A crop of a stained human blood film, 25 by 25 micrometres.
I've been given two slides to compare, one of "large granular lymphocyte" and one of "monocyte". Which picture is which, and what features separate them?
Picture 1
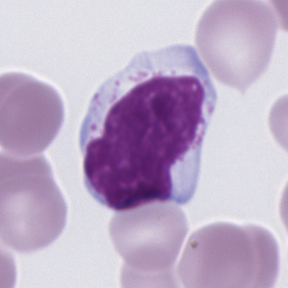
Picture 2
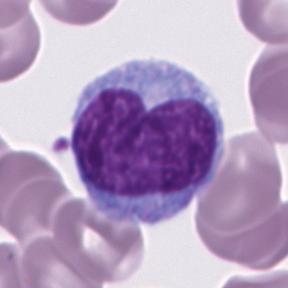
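Picture 1 shows a large granular lymphocyte, and picture 2 shows a monocyte.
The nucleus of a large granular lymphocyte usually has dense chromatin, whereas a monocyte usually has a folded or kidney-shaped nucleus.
In picture 1 the chromatin is dense and coarsely clumped, as expected for the lymphocyte; its nucleus, about 13 by 8 micrometres, sits toward the lower left, leaving more cytoplasm on the upper right. In picture 2 the nucleus, about 13 by 10 micrometres and filling about 60% of the cell's area, has a notch in its upper edge that gives it a bean or heart shape, as expected for the monocyte.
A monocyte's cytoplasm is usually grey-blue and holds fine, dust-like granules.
The monocyte's cytoplasm is pale grey-blue with only fine, faint granularity and no coarse granules, and its widest band lies above the nucleus. The cytoplasm of the large granular lymphocyte is pale blue, and its granules lie mostly close to the nucleus rather than at the cell edge.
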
